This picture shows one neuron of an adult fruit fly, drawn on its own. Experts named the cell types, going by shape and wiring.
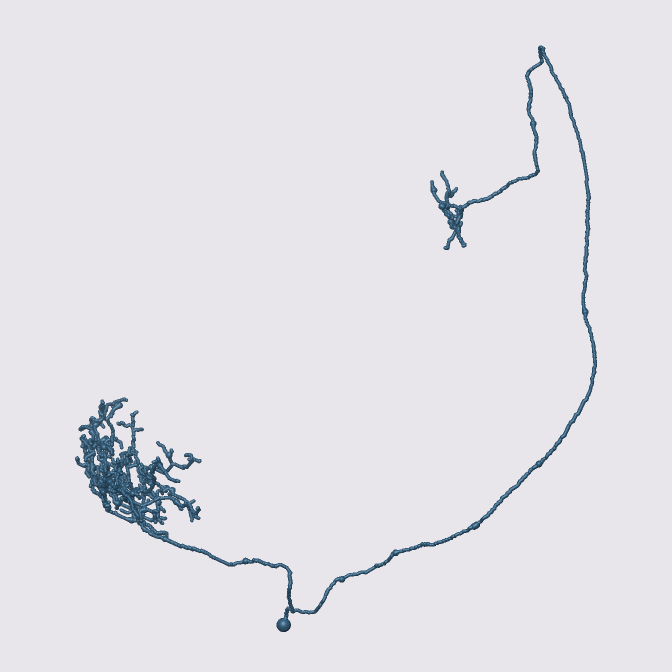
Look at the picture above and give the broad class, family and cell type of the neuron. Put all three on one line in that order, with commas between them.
optic-lobe intrinsic neuron, MeLo, MeLo2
